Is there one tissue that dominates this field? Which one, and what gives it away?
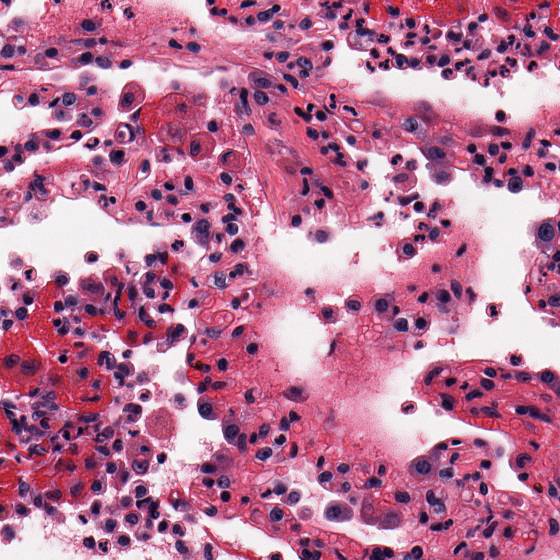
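What you have here is alveolus. White empty spaces run across the whole field, separated by irregular branching strands of cellular tissue. Notice how many bright red blood cells are packed inside those strands, especially at the lower left and upper right.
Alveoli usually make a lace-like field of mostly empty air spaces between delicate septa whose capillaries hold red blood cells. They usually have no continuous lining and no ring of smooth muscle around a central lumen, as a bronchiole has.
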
